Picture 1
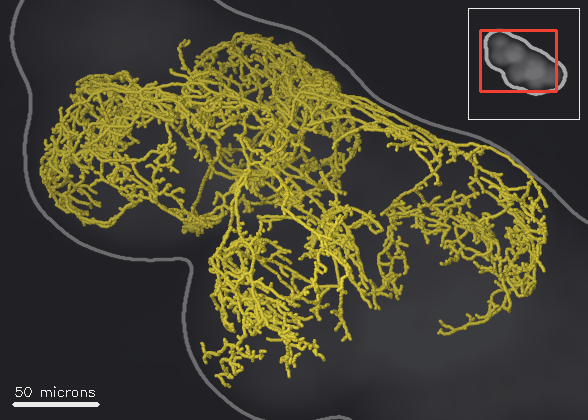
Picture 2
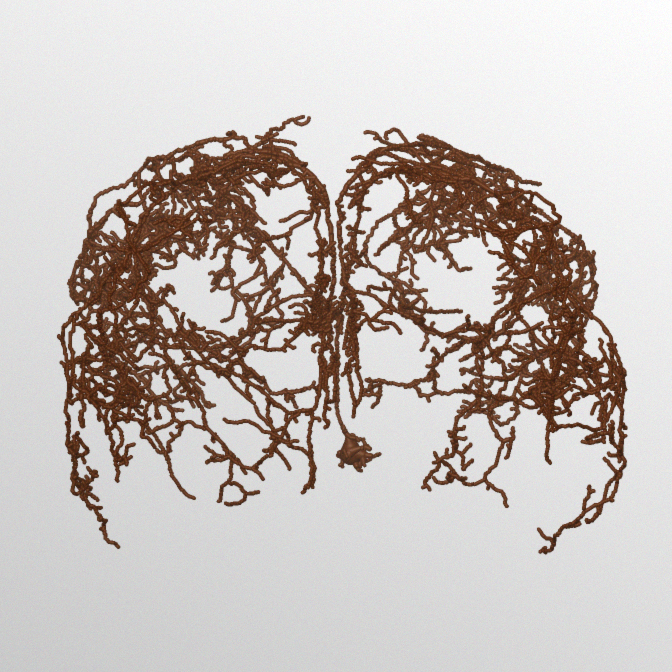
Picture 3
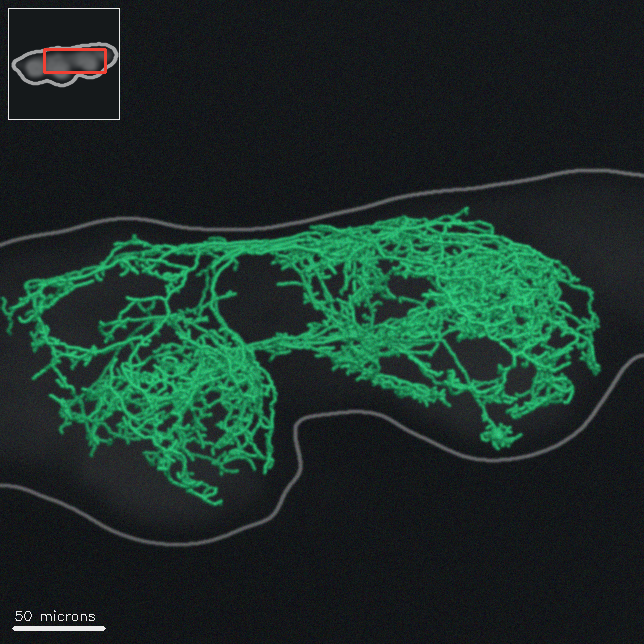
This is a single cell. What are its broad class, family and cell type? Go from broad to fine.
nerve-cord intrinsic neuron; hemilineage 00A; IN00A001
